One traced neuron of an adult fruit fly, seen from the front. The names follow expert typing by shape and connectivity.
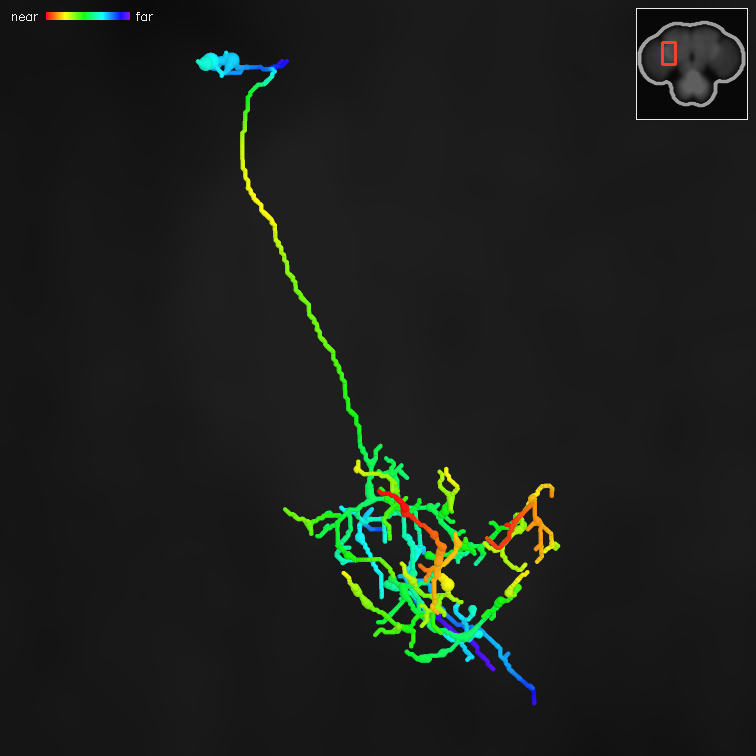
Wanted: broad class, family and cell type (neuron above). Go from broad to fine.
central-brain intrinsic neuron; hemilineage VLPl4_anterior; CB1682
